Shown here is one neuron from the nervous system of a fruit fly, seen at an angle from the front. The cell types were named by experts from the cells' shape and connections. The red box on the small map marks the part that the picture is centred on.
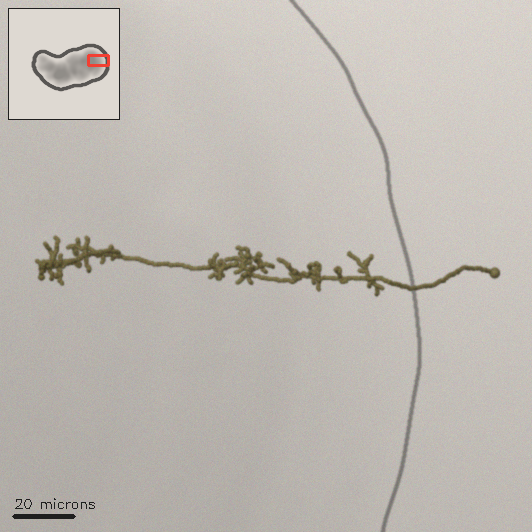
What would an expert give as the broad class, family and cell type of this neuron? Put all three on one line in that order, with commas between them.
optic-lobe intrinsic neuron, TmY, TmY5a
